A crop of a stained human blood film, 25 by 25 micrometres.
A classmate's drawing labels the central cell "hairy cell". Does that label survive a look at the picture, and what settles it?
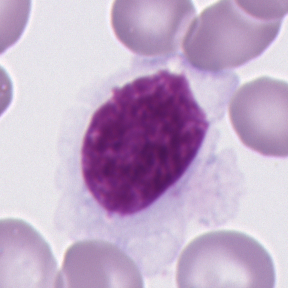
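Checked point by point, the outline is irregular and ragged, fringed by short, fuzzy projections. The chromatin is dark purple and coarsely clumped, and no nucleoli are visible. The cytoplasm is very pale, nearly colourless with a faint lilac-grey tint, and has no distinct coloured granules.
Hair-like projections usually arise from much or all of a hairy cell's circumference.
The fringe of projections therefore speaks for hairy cell.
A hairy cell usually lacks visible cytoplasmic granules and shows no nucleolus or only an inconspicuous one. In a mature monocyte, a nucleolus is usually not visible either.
The granule-free cytoplasm agrees with hairy cell, while the absence of nucleoli fits both names. Hairy cell is the right name for this cell.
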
